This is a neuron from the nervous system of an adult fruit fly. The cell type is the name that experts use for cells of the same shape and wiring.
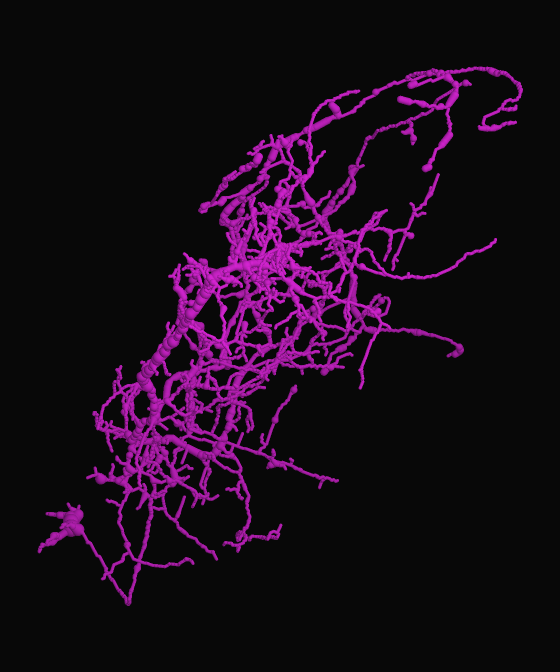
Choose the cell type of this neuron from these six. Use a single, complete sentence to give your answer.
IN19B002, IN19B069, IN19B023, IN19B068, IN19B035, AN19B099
Included in the cell type IN19B023 is this neuron.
